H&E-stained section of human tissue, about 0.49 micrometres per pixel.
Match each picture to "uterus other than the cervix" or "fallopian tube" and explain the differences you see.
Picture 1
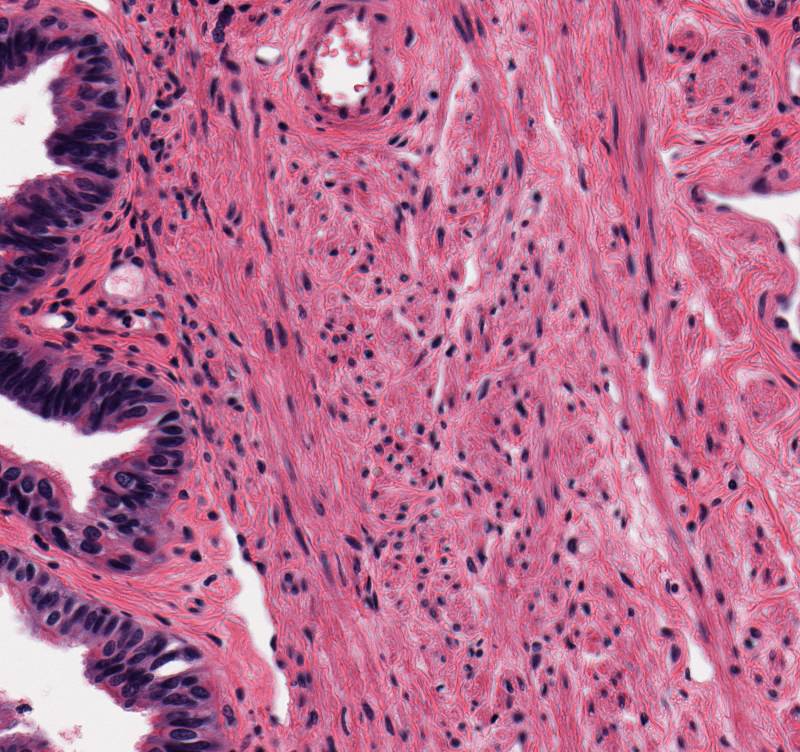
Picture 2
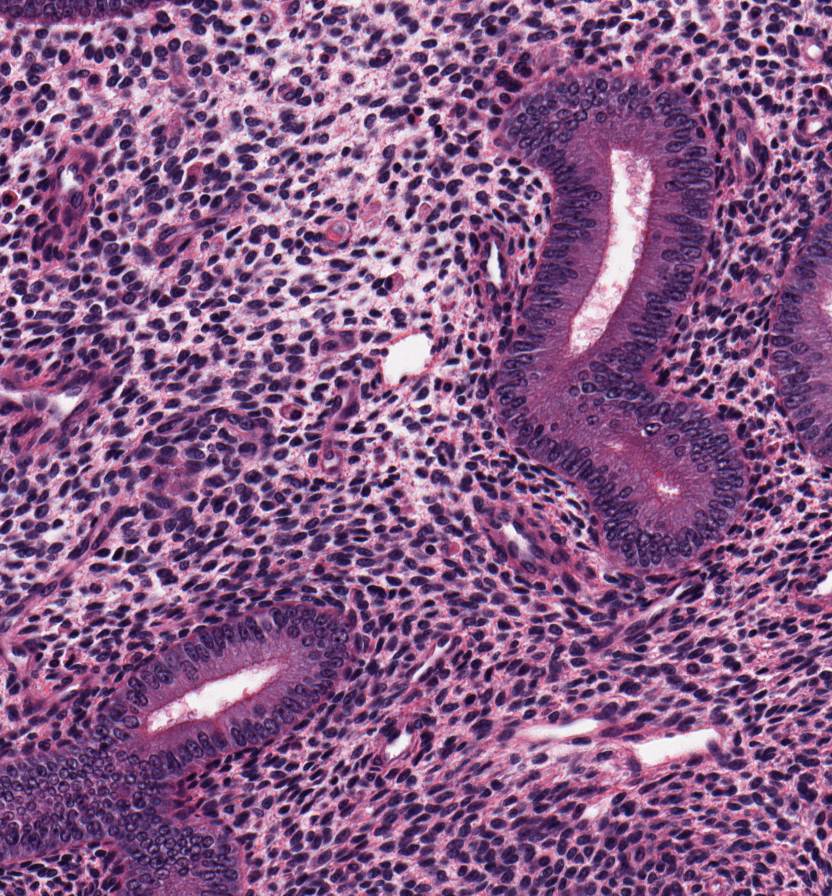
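Let me take them in turn: the first picture is the fallopian tube, and the second is the uterus other than the cervix. In the first, a folded epithelium lines an empty lumen along the left edge, and dense pink stroma takes up the centre and right. That lining is made of tall columnar cells with crowded nuclei. The stroma there is pink spindle cells in bundles running mostly from top to bottom, with no fat cells anywhere. In the second, instead, a few separate glands sit scattered in abundant cellular stroma, the largest at the upper right and another at the lower left. They are lined by tall columnar epithelium too, but their crowded nuclei are elongated and stacked at several levels. The stroma differs as well: densely packed oval to spindle-shaped dark nuclei with scant cytoplasm, rather than pink spindle bundles. Small thin-walled vessels with empty slit-like lumens are scattered through it, several in the lower right.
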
